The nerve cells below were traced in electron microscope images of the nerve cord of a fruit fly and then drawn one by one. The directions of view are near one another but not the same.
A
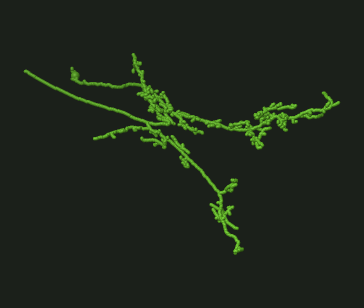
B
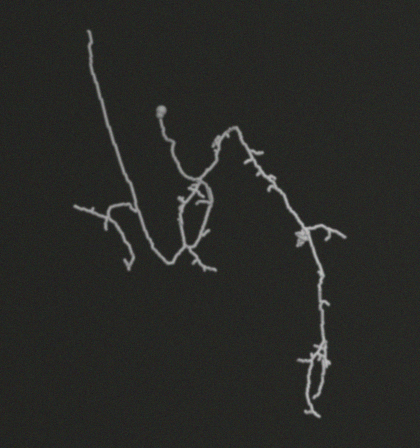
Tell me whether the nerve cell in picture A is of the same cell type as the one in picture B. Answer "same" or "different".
different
